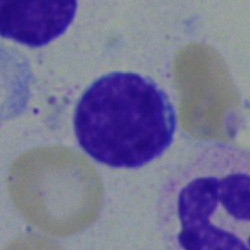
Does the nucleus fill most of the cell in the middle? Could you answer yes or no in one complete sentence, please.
Yes, in this cell the cytoplasm is scant.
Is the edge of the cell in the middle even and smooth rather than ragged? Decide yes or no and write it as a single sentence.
Yes, what bounds this cell is a smooth, even outline.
